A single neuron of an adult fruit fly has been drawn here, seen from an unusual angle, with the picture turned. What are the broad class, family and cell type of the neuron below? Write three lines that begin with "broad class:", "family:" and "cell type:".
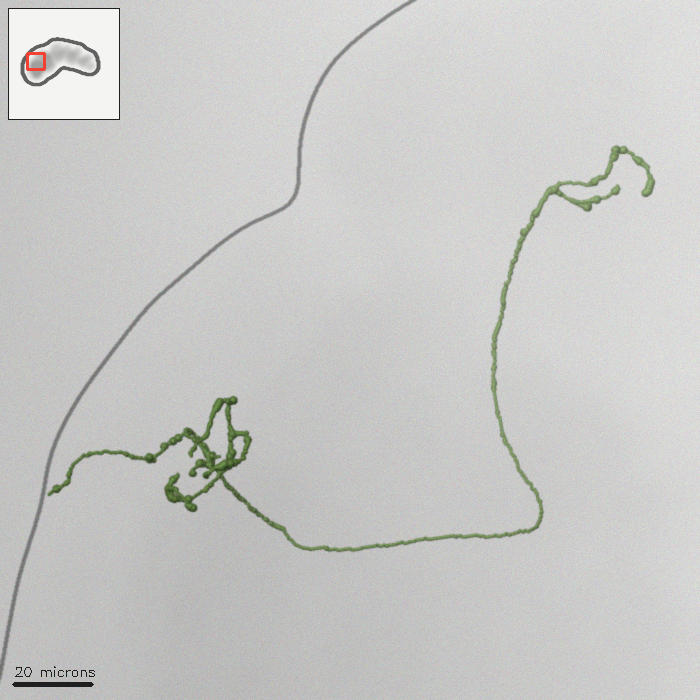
broad class: sensory neuron entering the brain
family: class olfactory
cell type: ORN_VA1v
